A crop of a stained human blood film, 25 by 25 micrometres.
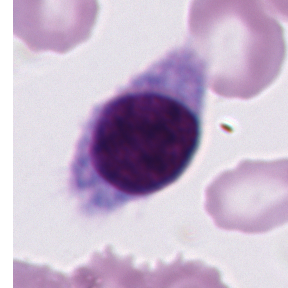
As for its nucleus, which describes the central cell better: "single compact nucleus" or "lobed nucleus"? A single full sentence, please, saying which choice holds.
There is a single undivided, compact nucleus of round, oval or kidney shape in the cell.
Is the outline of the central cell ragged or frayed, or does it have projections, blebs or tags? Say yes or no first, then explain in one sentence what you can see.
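Yes. The cell border is ragged with small fuzzy projections.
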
